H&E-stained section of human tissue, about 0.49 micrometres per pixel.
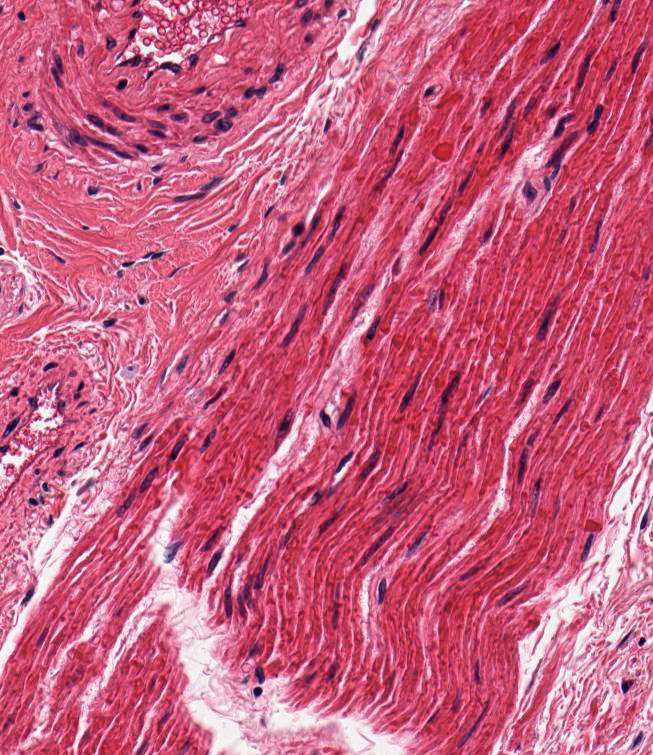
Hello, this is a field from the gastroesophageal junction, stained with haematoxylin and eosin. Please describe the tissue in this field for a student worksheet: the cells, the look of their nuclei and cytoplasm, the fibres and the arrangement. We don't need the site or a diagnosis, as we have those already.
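You've got spindle-shaped smooth muscle bundles running diagonally, lower left to upper right, across most of the field. Note the elongated, cigar-shaped nuclei along the long axis, and deep pink-red cytoplasm. Top left corner: a vessel, concentric wall layers around a lumen with red blood cells.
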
